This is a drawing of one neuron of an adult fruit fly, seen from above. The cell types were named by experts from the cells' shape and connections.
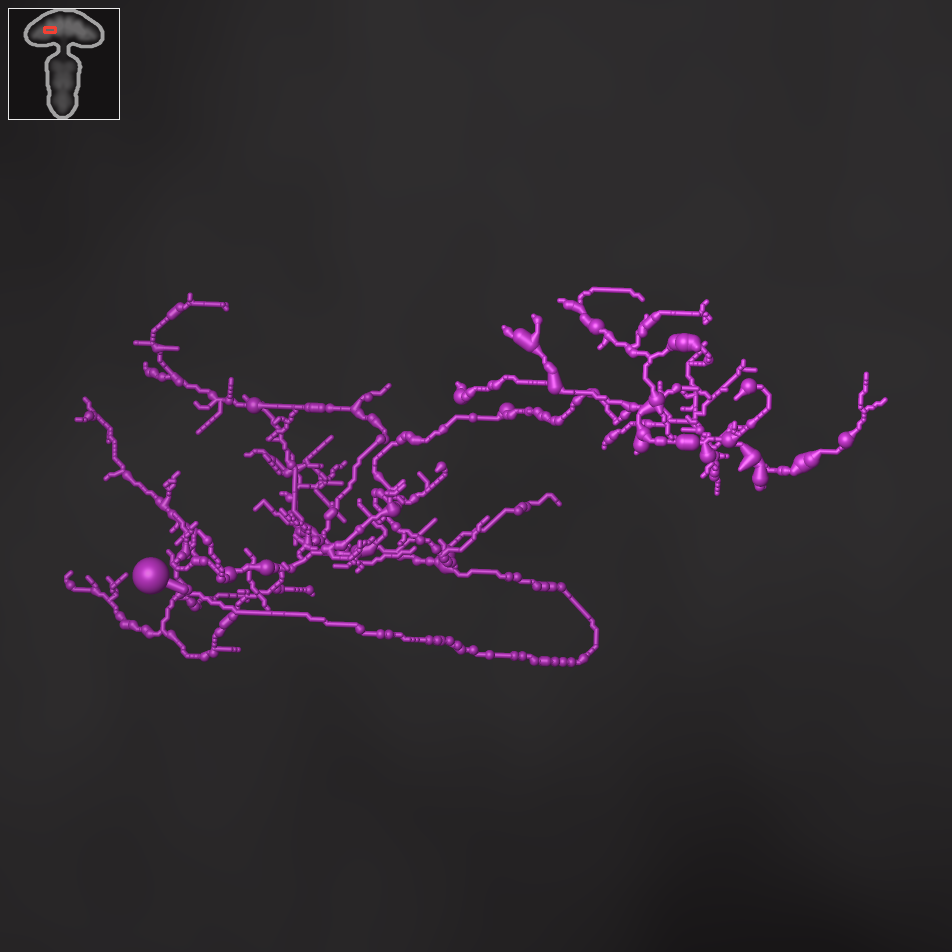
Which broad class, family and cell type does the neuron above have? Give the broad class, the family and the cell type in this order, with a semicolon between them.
central-brain intrinsic neuron; hemilineage LHp2; CB2976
